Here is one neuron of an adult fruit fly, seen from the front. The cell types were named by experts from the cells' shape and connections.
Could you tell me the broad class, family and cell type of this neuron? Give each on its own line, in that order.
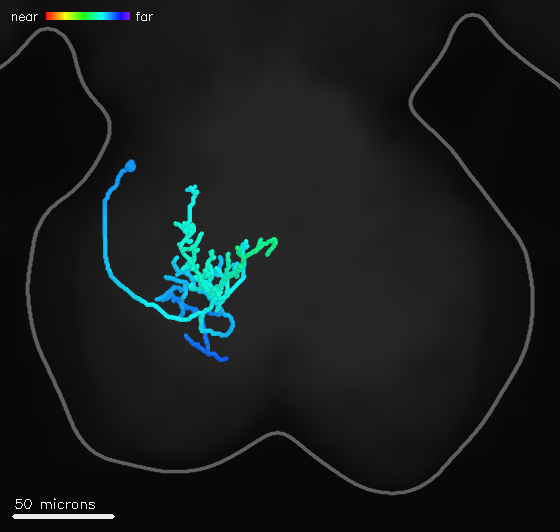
nerve-cord intrinsic neuron
hemilineage 09A
IN09A042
